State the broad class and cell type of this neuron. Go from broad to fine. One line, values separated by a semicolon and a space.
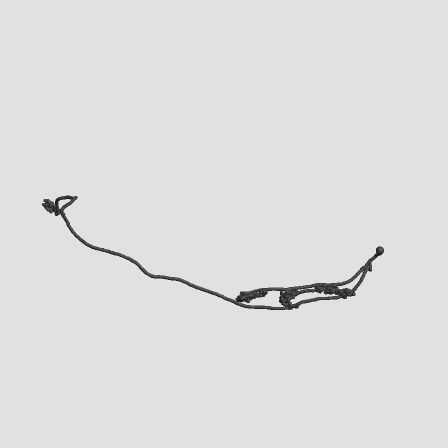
ascending neuron; ANXXX098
